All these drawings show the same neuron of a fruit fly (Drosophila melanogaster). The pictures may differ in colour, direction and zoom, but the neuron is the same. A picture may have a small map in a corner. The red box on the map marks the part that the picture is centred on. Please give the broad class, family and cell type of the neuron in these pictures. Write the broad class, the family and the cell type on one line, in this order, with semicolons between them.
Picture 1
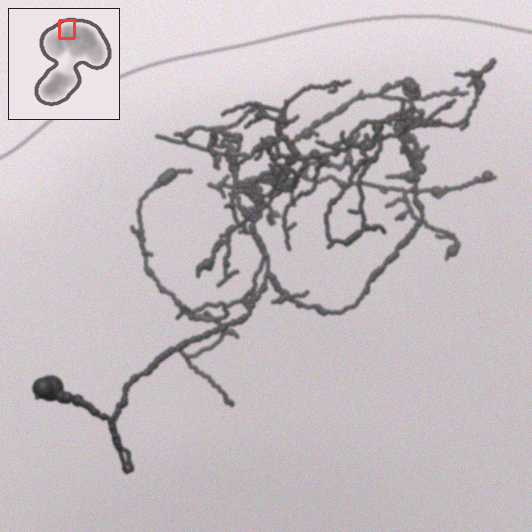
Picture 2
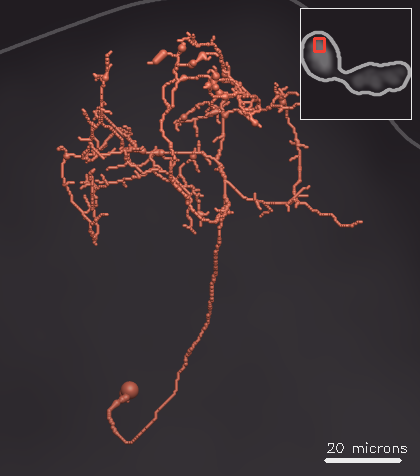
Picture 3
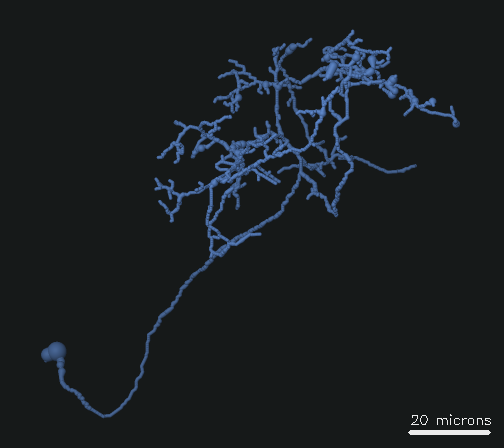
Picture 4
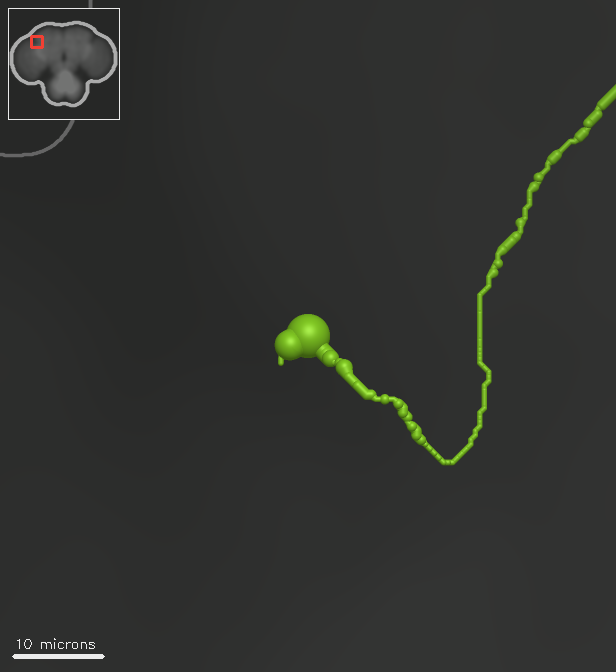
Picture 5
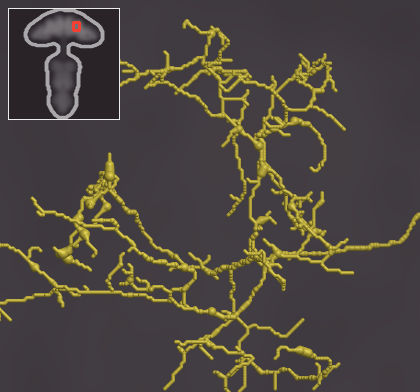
central-brain intrinsic neuron; hemilineage SLPal3_and_SLPal4_dorsal; CB4123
